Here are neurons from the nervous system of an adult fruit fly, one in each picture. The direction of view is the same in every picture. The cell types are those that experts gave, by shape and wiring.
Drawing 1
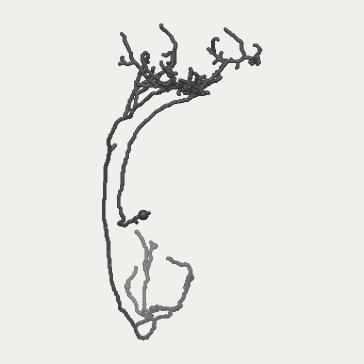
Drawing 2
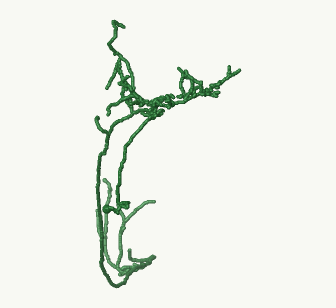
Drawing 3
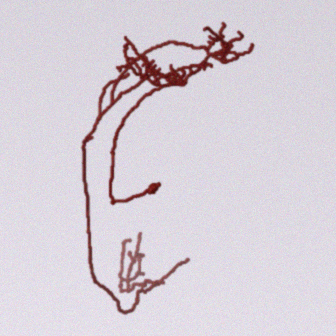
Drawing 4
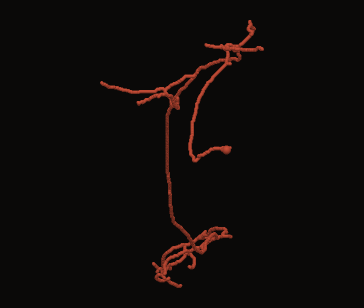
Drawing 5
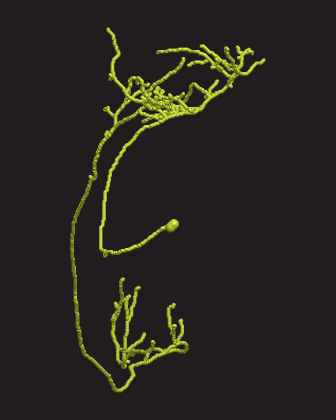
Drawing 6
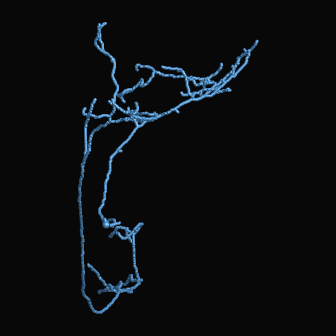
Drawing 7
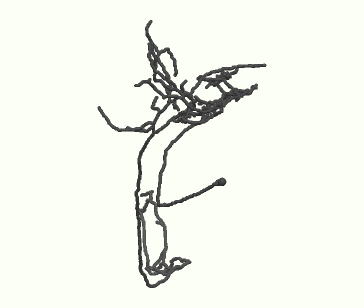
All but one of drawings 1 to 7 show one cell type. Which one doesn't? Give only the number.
4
